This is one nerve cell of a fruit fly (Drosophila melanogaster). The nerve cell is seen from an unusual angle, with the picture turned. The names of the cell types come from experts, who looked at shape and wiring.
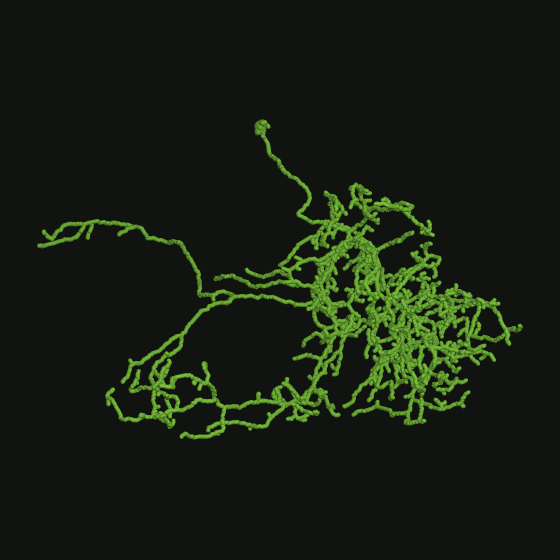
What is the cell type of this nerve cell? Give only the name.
AVLP417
